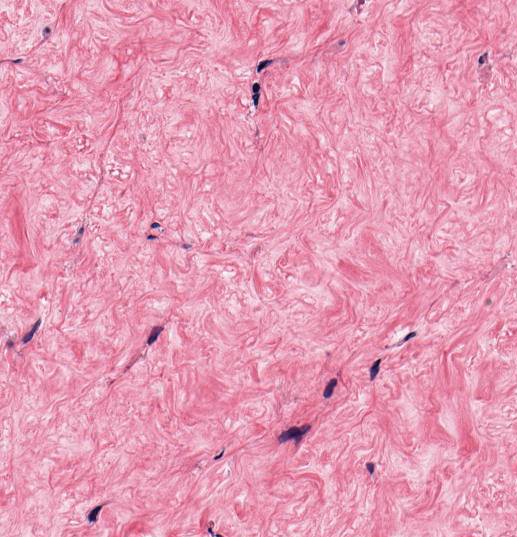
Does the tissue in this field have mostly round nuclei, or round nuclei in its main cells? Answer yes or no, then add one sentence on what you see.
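No. The nuclei are dark, slender and elongated spindle shapes.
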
